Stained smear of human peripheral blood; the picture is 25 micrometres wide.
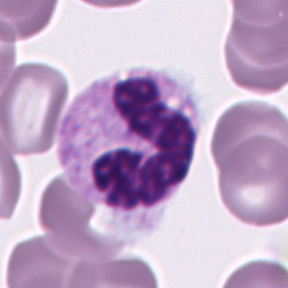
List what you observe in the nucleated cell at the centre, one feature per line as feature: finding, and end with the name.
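Nucleus: more than two lobes linked in a curved chain
Position: nucleus toward the right side, more cytoplasm on the left
Chromatin: dark purple, coarsely clumped
Cytoplasm: filled with fine, small lilac granules
Name: segmented neutrophil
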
